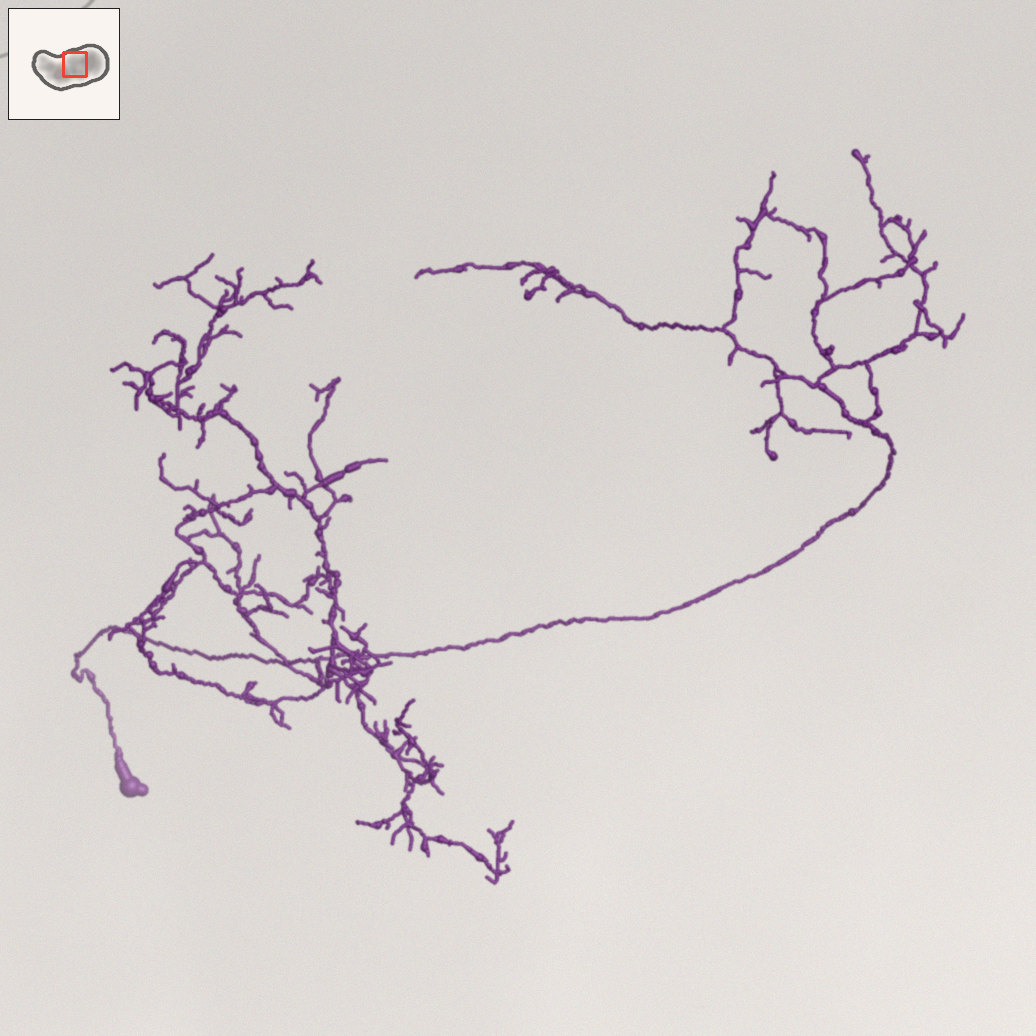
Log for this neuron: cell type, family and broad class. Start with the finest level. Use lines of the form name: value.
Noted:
cell type: CB1795
family: hemilineage VLPl&p1_posterior
broad class: central-brain intrinsic neuron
